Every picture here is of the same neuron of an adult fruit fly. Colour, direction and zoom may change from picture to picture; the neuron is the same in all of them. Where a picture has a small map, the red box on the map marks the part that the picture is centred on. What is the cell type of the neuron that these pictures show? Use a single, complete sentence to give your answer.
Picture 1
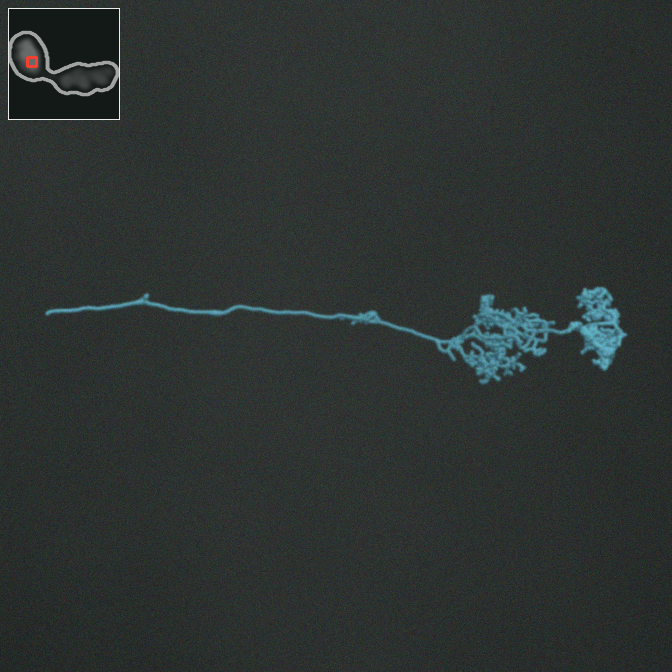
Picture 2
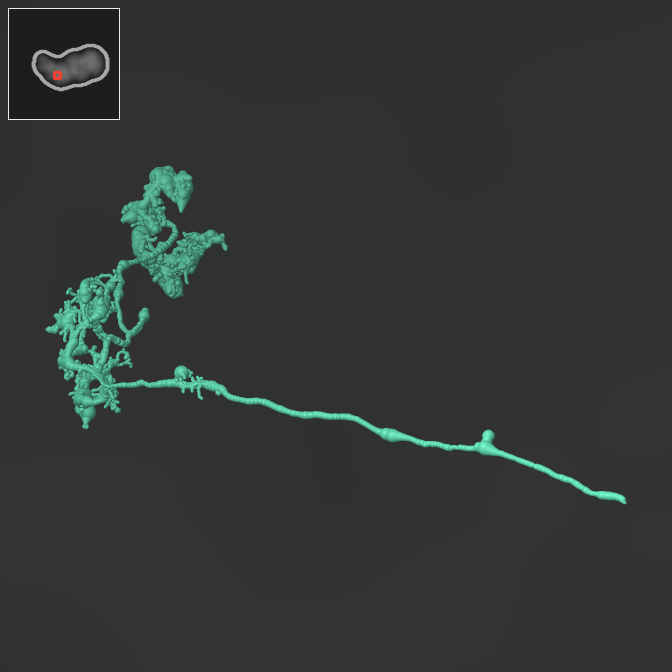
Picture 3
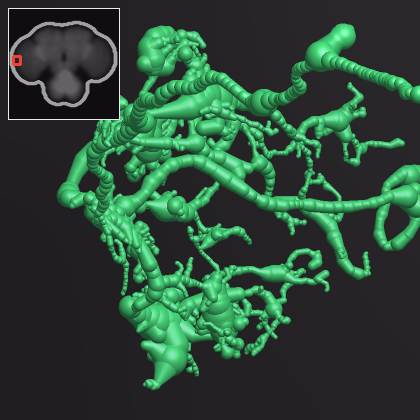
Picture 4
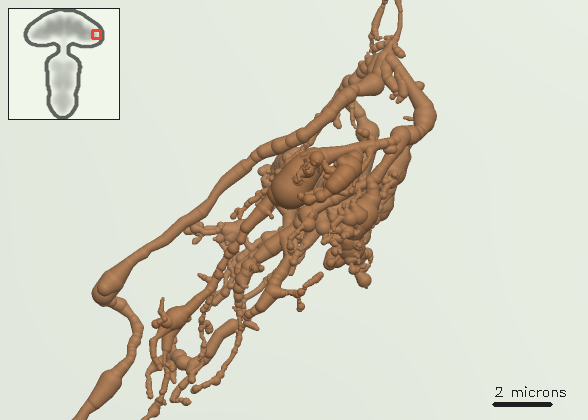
As for cell type, this neuron is L5.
